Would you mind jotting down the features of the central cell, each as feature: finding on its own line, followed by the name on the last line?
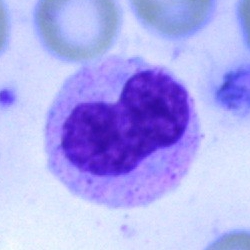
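Outline: round, with a smooth edge.
Cytoplasm: pale lilac, its widest band lying below the nucleus.
Granules: fine, pinkish-purple, scattered throughout the cytoplasm.
Vacuoles: look closely, there are none.
Name: metamyelocyte.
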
